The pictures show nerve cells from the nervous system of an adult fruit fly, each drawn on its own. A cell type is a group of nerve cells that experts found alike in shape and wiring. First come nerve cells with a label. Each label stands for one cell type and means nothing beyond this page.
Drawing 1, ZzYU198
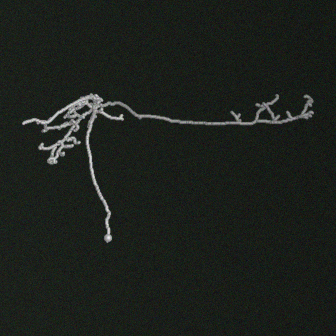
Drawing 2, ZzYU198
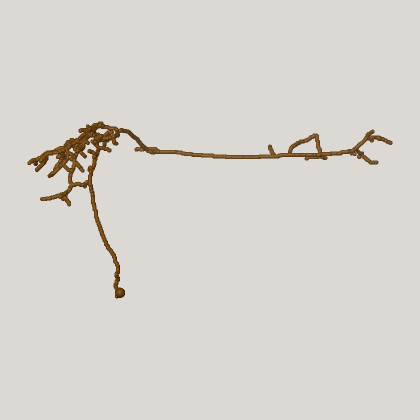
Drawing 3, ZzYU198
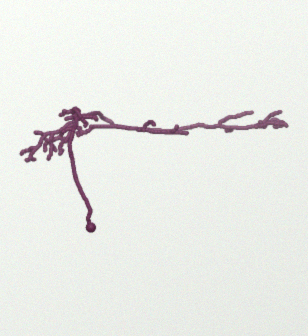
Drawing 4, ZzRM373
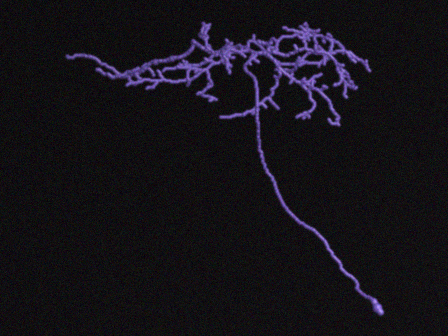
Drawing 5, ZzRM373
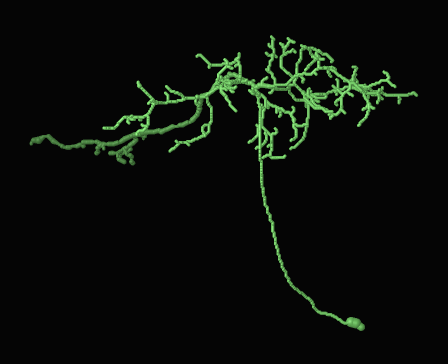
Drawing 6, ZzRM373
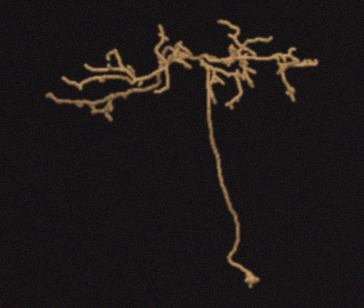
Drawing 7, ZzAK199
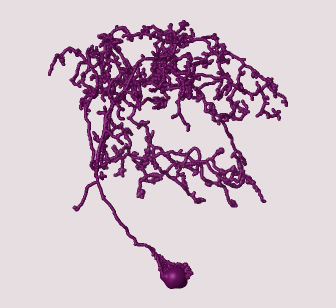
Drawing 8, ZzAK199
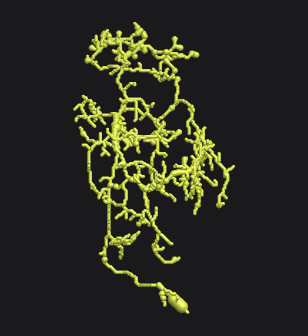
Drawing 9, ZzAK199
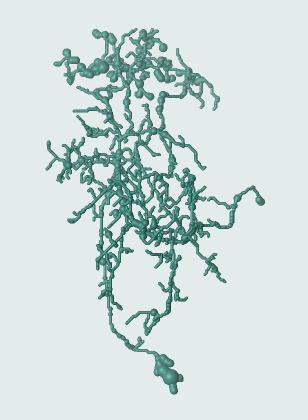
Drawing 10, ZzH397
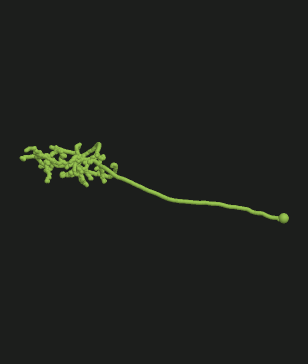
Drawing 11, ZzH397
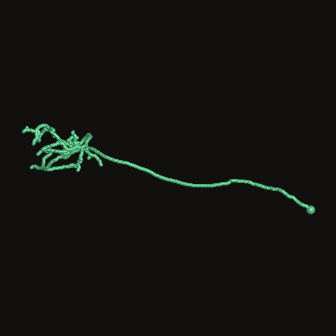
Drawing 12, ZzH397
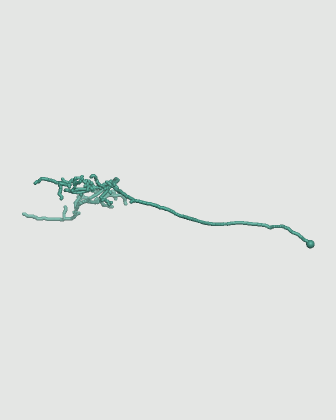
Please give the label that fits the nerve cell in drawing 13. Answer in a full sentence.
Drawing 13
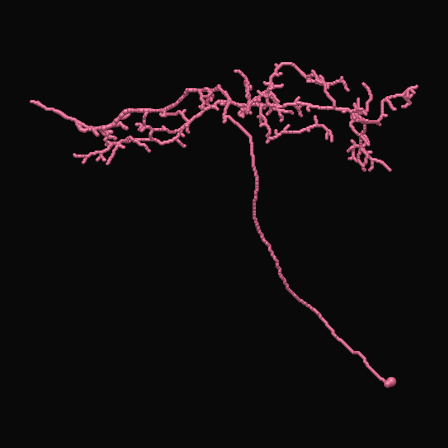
It belongs to ZzRM373.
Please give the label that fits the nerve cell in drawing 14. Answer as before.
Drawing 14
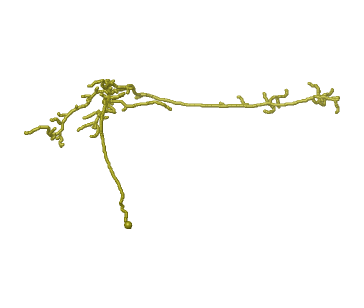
It belongs to ZzYU198.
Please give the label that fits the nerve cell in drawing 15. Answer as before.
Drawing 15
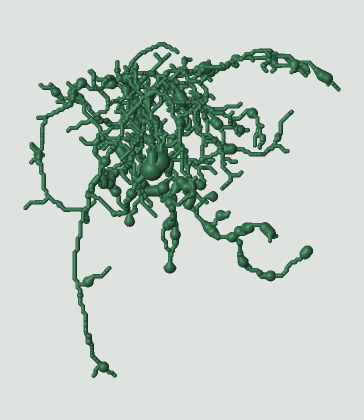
It belongs to ZzAK199.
